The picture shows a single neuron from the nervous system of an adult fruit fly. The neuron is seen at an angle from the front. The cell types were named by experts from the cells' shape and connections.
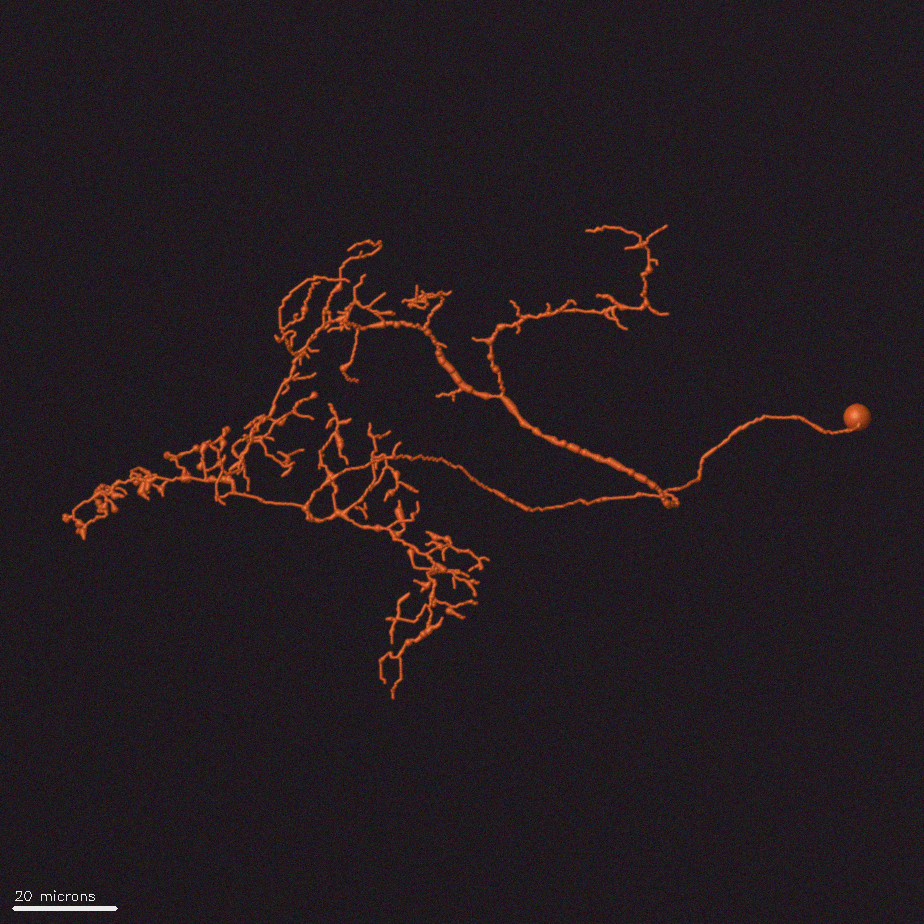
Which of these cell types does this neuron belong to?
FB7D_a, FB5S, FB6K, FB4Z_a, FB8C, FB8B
FB8C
